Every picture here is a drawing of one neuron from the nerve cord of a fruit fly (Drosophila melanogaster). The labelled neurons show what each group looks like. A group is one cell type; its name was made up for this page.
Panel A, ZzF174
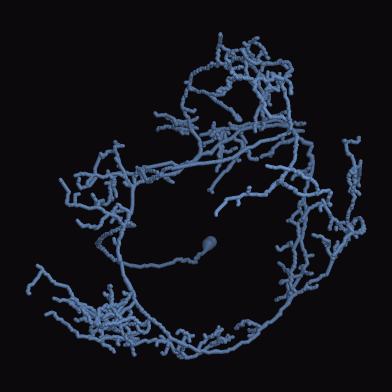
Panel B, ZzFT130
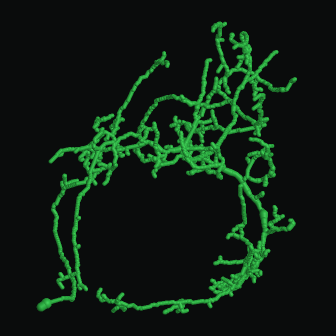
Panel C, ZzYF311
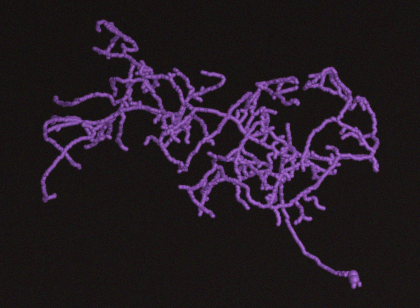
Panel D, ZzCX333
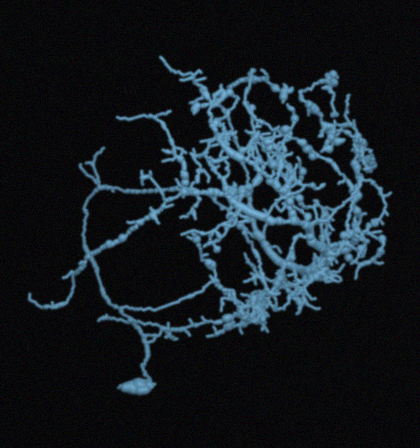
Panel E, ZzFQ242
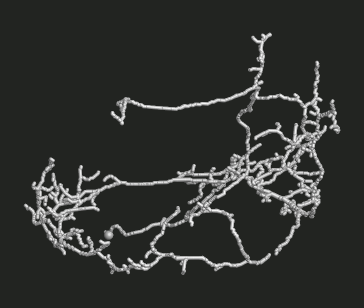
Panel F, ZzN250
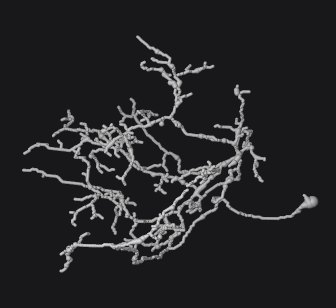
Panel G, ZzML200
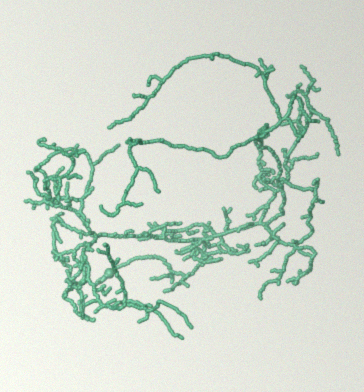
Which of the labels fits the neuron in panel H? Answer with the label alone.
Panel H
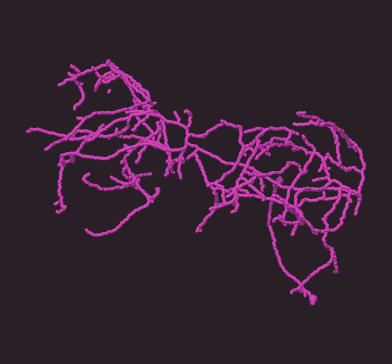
ZzYF311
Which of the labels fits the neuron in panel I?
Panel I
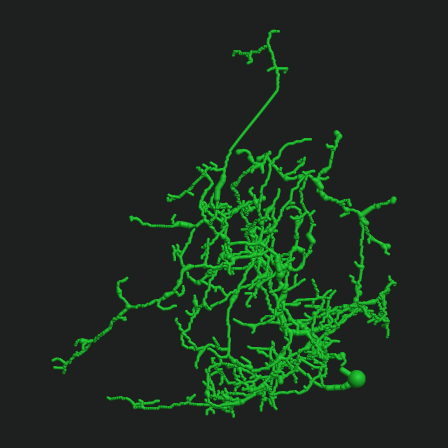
ZzCX333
